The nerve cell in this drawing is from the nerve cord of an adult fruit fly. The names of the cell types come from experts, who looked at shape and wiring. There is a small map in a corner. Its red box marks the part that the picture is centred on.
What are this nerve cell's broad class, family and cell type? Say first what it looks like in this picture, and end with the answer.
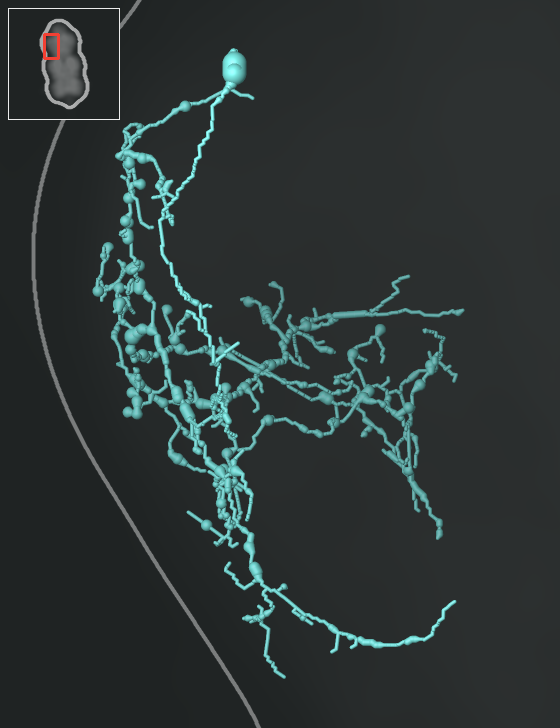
Dozens of branch ends can be seen. In this view it is taller than it is wide. It is a nerve-cord intrinsic neuron. The family is hemilineage 16B. The cell type is IN16B096.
